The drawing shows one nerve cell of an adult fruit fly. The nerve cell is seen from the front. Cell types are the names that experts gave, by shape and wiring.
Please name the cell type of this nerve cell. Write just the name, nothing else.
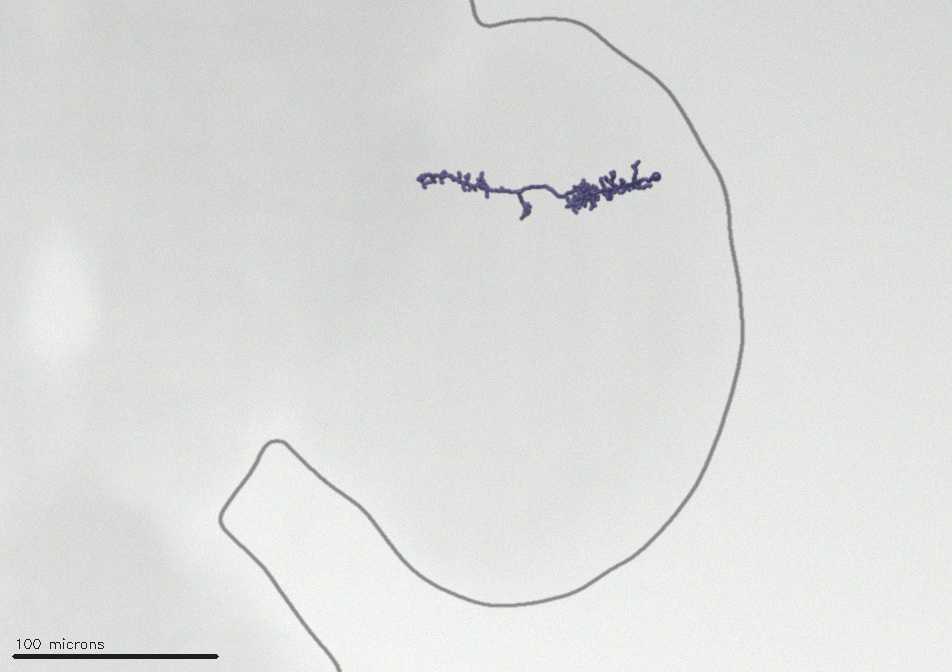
TmY5a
